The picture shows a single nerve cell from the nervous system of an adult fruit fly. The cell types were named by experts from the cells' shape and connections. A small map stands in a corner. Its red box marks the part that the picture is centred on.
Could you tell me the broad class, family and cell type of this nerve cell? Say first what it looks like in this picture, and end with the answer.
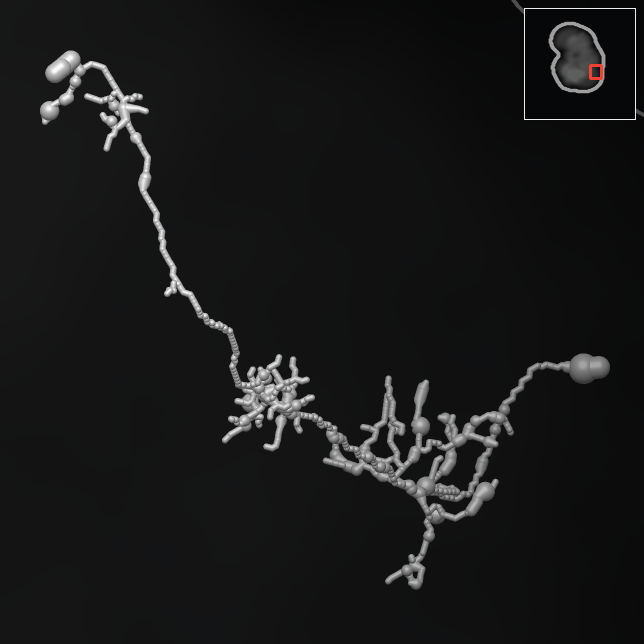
The cell body is on the right of the picture. Dozens of branch ends can be seen. It is an optic-lobe intrinsic neuron. The family is Tm. It is of cell type Tm6.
